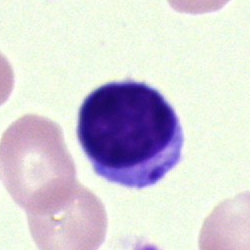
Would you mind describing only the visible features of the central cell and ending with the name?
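The outline here is round and smooth. Most of the cell is taken up by the nucleus. What cytoplasm there is looks pale blue. And at the lower right, in the cytoplasm, there's a small dark spot. So: a lymphocyte.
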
